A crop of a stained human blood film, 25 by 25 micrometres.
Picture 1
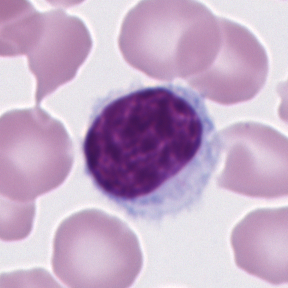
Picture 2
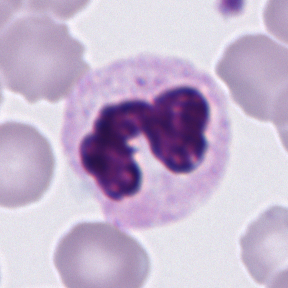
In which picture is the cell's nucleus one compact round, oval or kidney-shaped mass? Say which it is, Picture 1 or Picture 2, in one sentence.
There is a single compact round, oval or kidney-shaped nucleus in the cell of Picture 1.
